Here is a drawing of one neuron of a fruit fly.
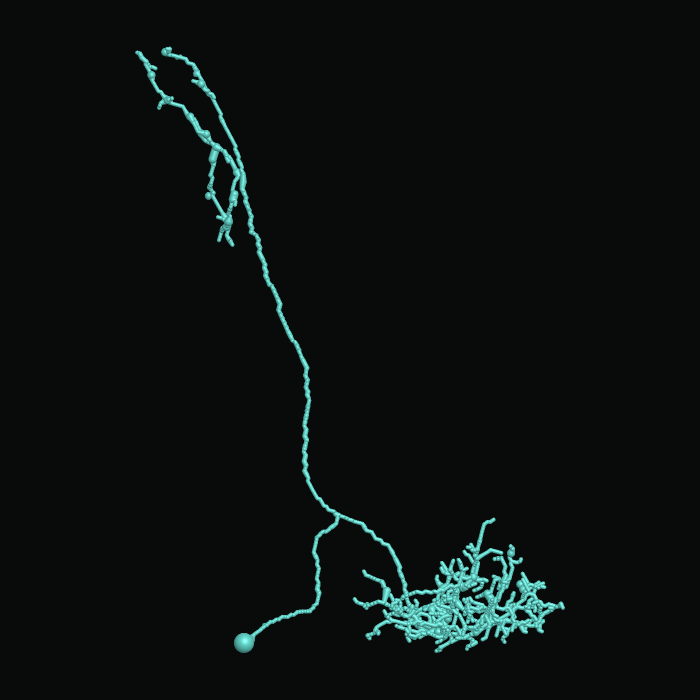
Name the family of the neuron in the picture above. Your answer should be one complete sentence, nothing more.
The neuron is filed under family LC.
